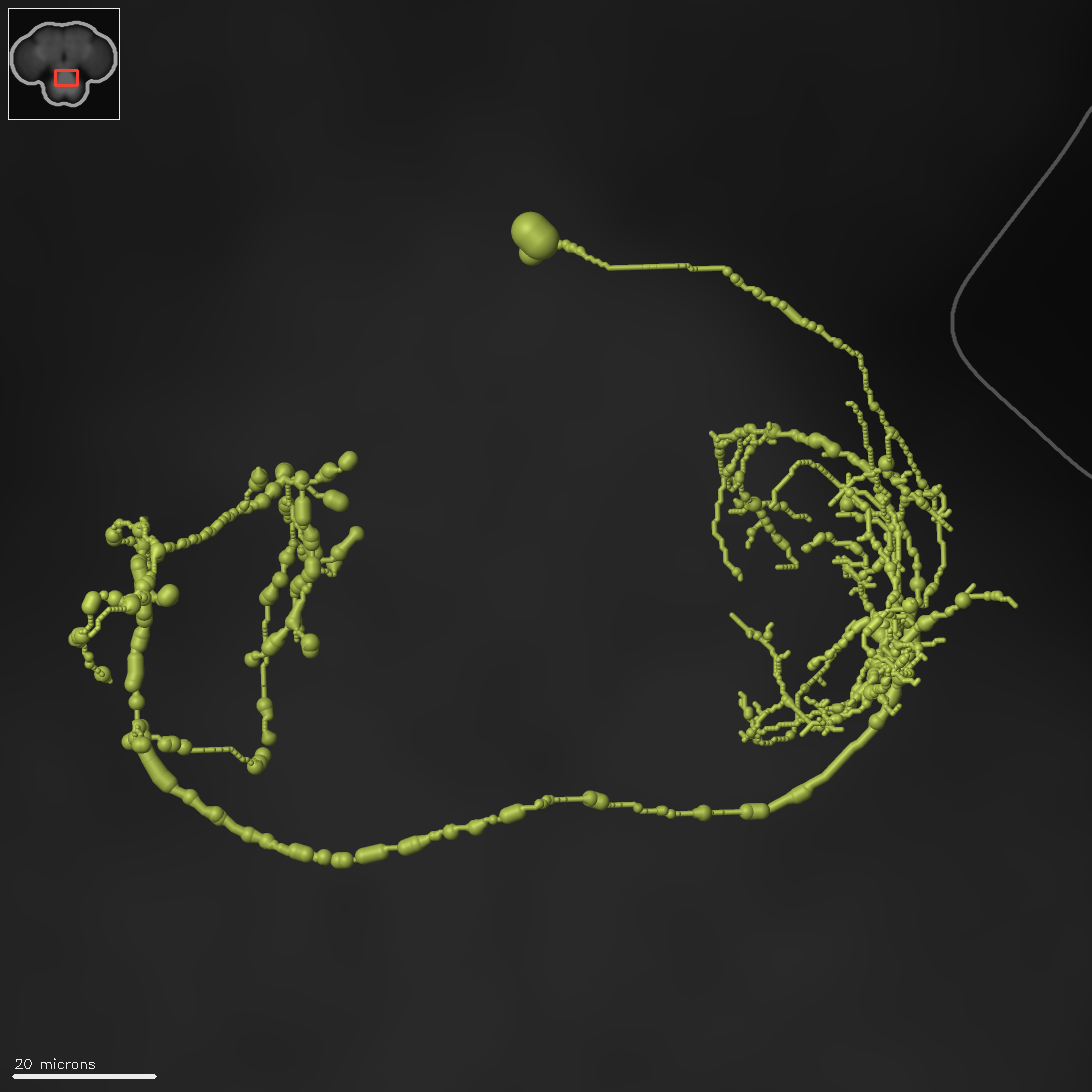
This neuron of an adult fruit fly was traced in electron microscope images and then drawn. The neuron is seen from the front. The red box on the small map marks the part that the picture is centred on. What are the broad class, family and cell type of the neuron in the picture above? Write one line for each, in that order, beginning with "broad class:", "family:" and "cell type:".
broad class: nerve-cord intrinsic neuron
family: hemilineage 19B
cell type: IN19B045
